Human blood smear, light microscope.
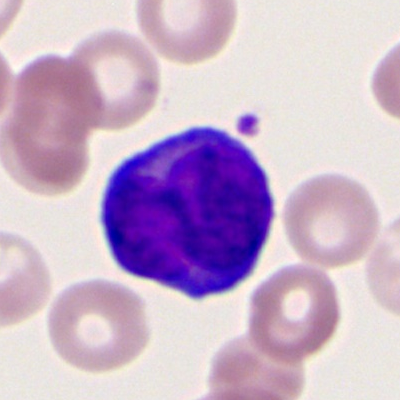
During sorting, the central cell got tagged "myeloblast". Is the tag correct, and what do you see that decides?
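Nearly the whole of the central cell is taken up by its nucleus, leaving only a very thin rim of deep blue cytoplasm at the edge. The outline is roughly round, with a few sides slightly flattened. Neither granules nor vacuoles are visible, and a small purple fragment lies just beyond the upper right edge of the cell.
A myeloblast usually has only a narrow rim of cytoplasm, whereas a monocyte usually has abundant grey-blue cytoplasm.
The very thin rim in this cell therefore speaks for myeloblast and against monocyte. The answer is yes: myeloblast fits the central cell.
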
